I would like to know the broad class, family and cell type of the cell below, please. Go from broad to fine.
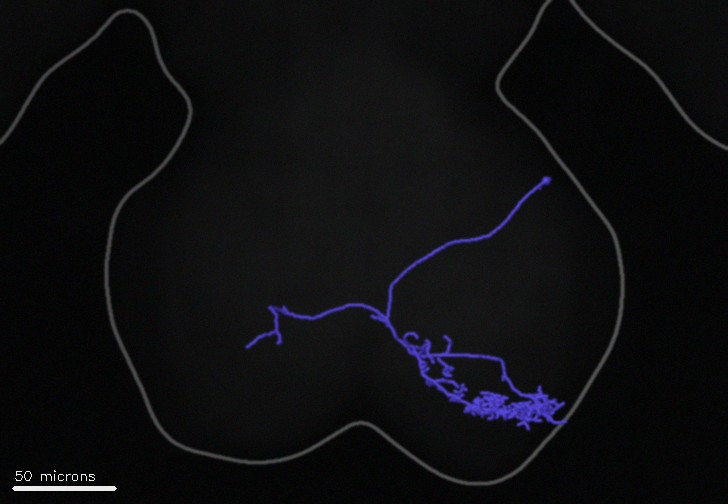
nerve-cord intrinsic neuron; hemilineage 23B; IN23B048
